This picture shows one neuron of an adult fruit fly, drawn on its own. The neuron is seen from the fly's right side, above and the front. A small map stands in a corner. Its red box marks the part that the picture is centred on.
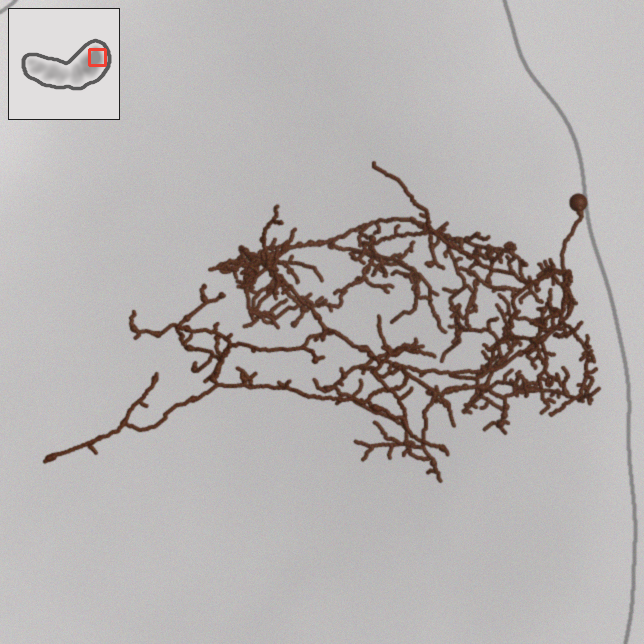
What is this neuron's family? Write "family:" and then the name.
family: hemilineage VLPl2_medial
